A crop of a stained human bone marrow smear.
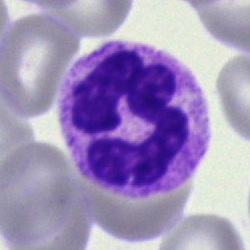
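Segmented neutrophil: the middle cell of a stained bone marrow smear. Its outline strikes me as round and smooth. The chromatin looks dark purple and densely clumped, and I find no nucleoli in the nucleus. I see no vacuoles in the cytoplasm either.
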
